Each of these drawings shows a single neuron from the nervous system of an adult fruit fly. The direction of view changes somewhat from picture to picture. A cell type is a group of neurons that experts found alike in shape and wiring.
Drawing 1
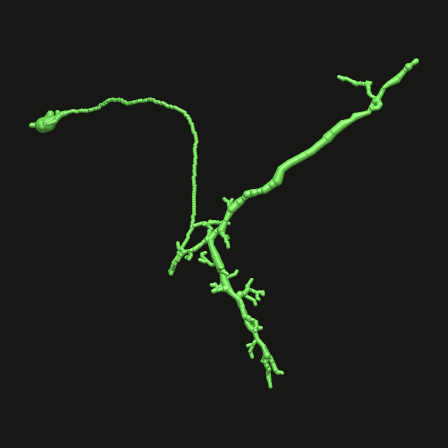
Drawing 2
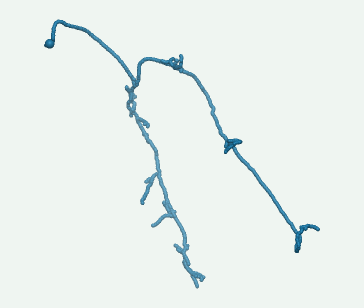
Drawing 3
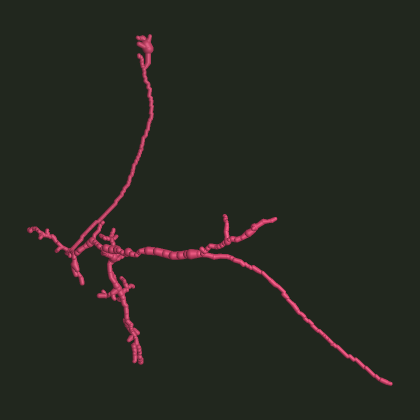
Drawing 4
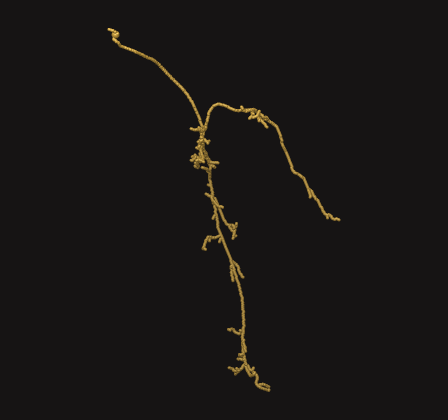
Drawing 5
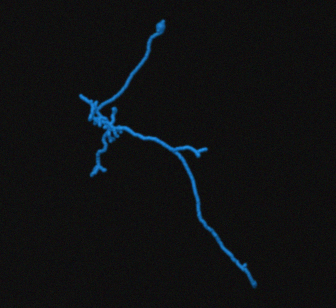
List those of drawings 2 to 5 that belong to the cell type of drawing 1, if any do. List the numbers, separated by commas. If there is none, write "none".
3, 5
